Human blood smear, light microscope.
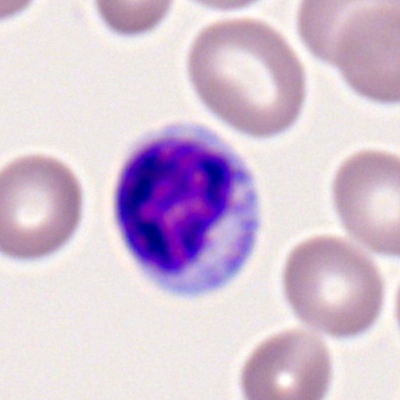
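Lymphocyte. Nucleus fills most of the cell, set toward the left. Chromatin dark purple, coarsely clumped, paler patches between clumps. Cytoplasm pale blue, a crescent widest on the right, with a few fine pinkish granules.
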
